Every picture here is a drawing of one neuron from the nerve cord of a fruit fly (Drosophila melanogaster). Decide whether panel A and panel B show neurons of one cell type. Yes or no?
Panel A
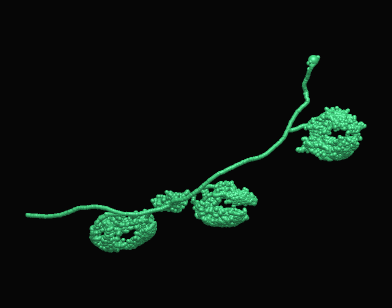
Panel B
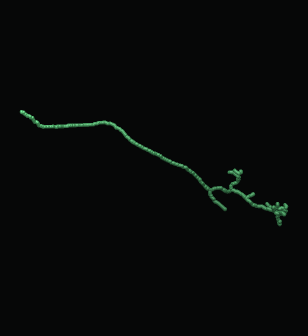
no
